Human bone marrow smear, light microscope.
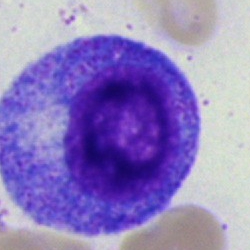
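Promyelocyte, central cell of a stained human bone marrow smear. The nucleus stains darker at its rim than in its paler centre. The cytoplasm is blue-violet and sprinkled with fine reddish-purple granules. To the left of the nucleus lies a pale, less granular area of cytoplasm.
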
